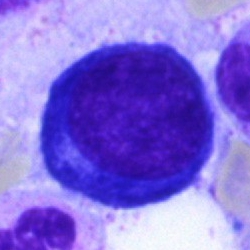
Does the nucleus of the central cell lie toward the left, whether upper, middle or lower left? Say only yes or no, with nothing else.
No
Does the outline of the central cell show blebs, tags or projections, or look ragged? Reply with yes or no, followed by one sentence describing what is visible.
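No. The cell outline is round and smooth, without surface projections.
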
